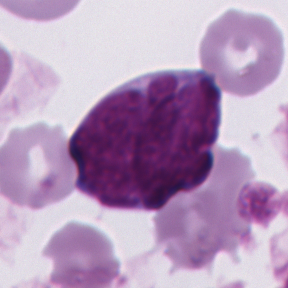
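Myeloblast, the cell in the middle of a stained blood smear. Notice its nucleus: the border is irregular and lumpy, with shallow notches along the right side, and creases run down from the upper edge so that it looks folded. The chromatin is dark purple and coarsely mottled, with paler streaks lying between denser clumps. The nucleus fills about 90% of the cell's area, and the cytoplasm shows only as a thin pale lilac-grey crescent along the upper left edge.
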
